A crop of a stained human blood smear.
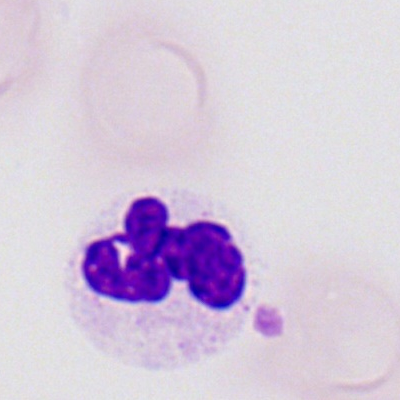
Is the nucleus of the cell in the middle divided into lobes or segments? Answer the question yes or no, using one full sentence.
Yes, its nucleus consists of two or more distinct lobes.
